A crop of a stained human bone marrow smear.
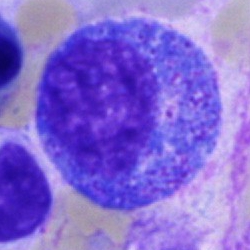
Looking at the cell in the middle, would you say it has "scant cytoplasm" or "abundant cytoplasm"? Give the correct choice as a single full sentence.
The cell has plenty of cytoplasm around its nucleus.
